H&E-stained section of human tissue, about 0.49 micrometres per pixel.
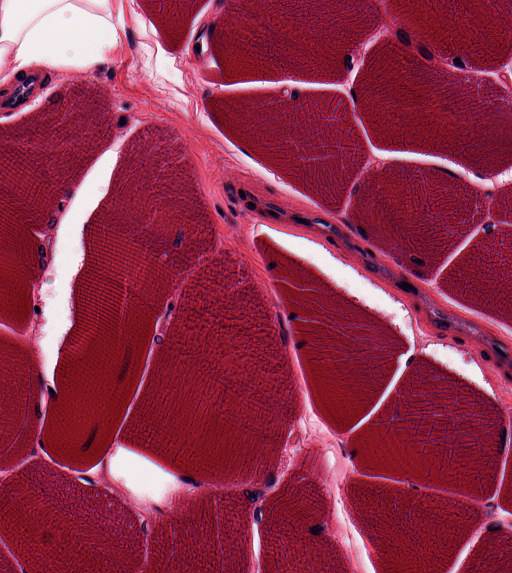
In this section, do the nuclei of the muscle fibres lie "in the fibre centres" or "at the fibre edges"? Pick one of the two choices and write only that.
At the fibre edges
